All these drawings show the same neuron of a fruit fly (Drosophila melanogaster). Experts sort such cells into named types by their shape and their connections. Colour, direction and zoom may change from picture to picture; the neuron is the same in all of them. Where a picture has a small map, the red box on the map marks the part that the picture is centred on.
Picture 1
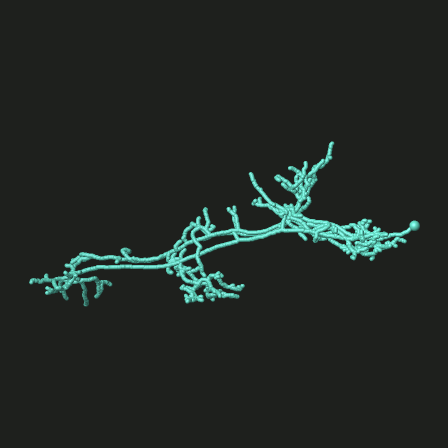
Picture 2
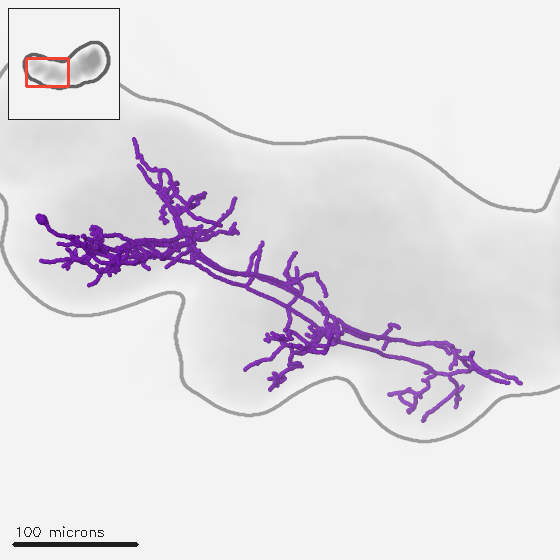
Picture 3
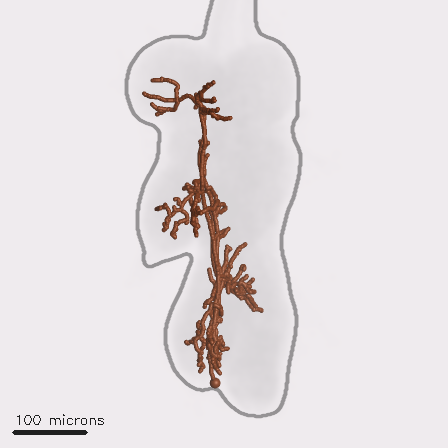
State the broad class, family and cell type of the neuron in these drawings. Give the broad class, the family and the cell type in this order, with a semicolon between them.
nerve-cord intrinsic neuron; hemilineage 05B; IN05B021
